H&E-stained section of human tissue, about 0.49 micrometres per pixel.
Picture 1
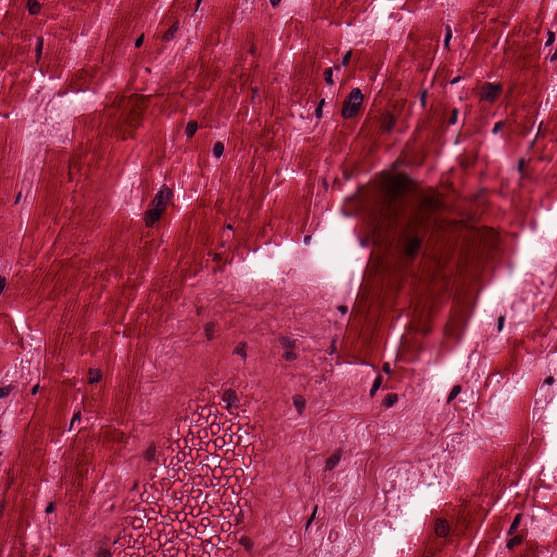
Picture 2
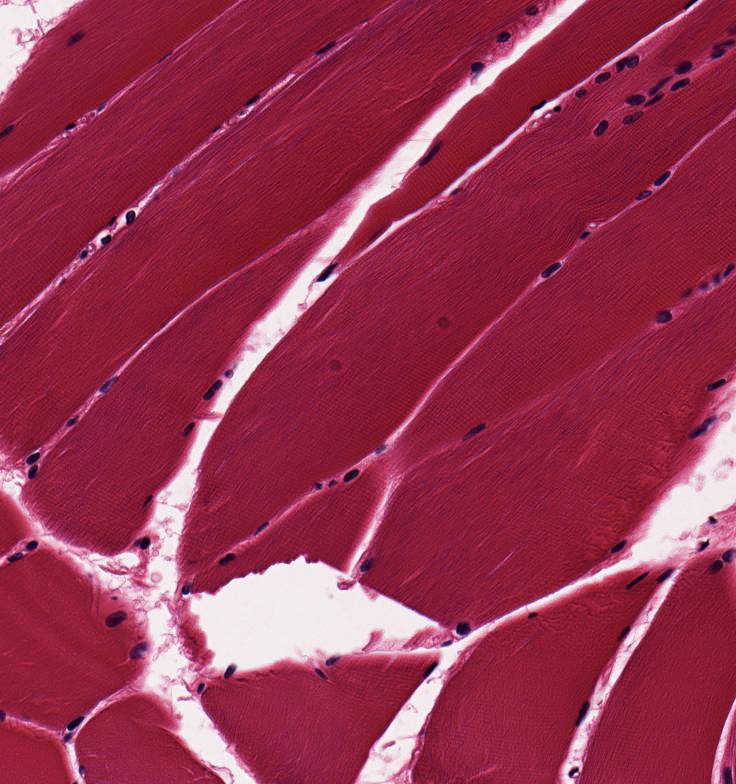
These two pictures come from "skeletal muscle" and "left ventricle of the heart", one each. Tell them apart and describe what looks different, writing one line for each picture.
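Picture 1: left ventricle of the heart. The muscle fibres have single oval nuclei lying centrally within them.
Picture 2: skeletal muscle. The nuclei lie at the edges of the fibres rather than in their centres.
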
